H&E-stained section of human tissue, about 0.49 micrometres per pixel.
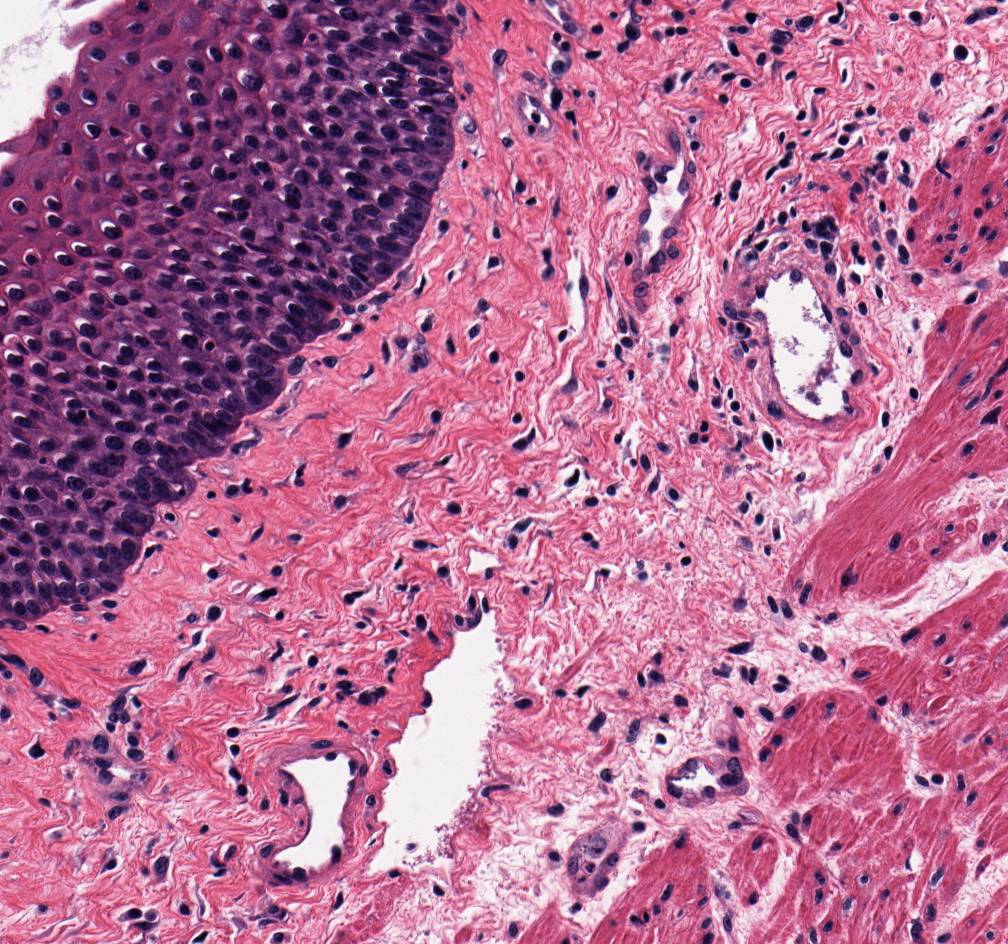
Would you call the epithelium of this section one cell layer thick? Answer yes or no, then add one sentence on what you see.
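No. A thick stratified squamous epithelium fills the upper left of the field, with connective tissue stroma below and to the right of it.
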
